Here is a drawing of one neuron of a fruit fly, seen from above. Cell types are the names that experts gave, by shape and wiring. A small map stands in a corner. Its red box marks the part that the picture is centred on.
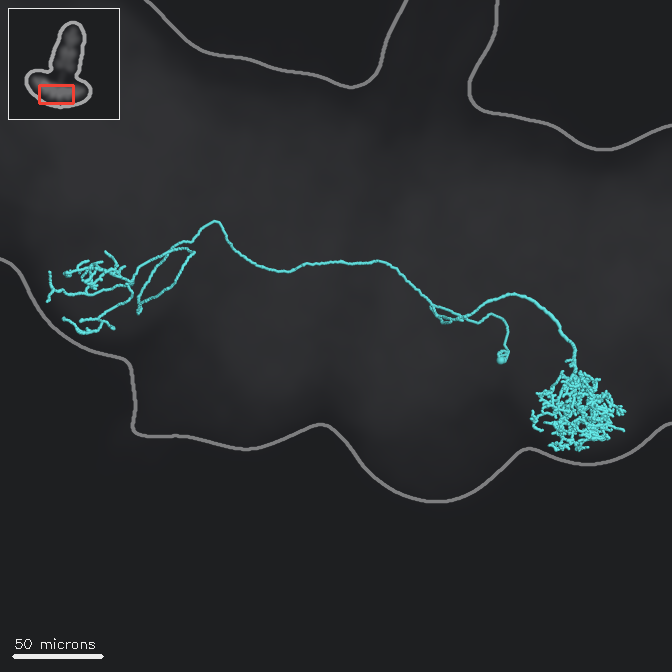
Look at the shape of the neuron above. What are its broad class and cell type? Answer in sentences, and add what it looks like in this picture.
Its broad class is central-brain intrinsic neuron. The cell type is AVLP612. Its cell body lies on the right of the picture. By the scale bar it is about 350 microns wide in this view.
